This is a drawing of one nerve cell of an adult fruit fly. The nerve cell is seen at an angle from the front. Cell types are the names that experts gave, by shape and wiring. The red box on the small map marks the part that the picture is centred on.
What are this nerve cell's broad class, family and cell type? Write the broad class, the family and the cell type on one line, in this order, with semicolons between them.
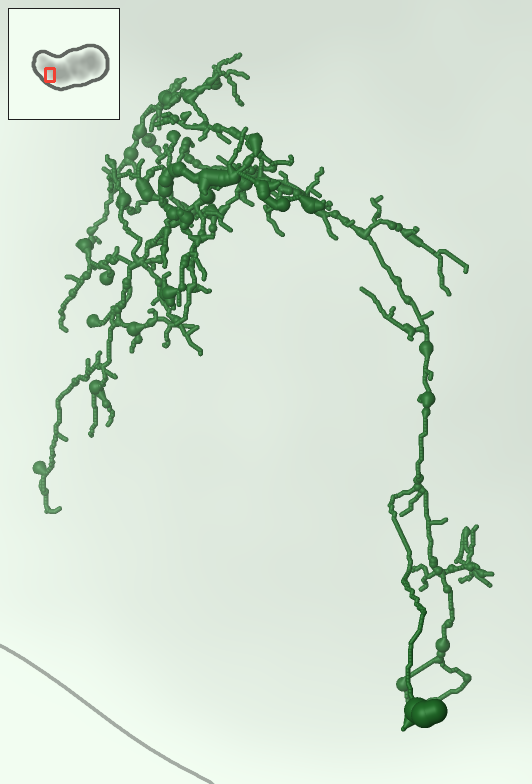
nerve-cord intrinsic neuron; hemilineage 08A; IN08A039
